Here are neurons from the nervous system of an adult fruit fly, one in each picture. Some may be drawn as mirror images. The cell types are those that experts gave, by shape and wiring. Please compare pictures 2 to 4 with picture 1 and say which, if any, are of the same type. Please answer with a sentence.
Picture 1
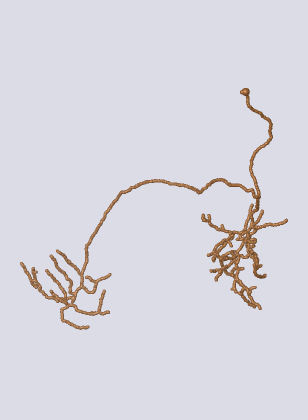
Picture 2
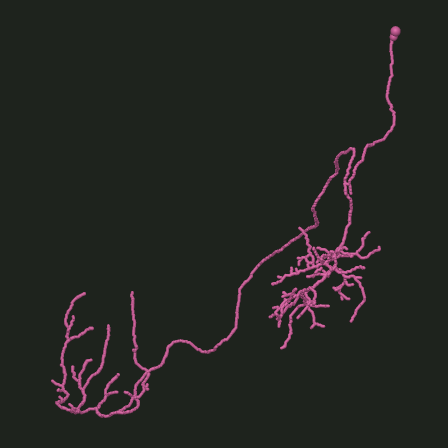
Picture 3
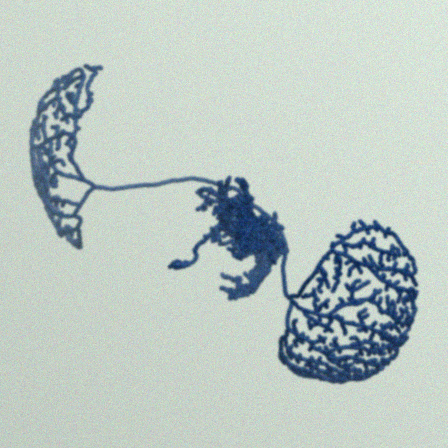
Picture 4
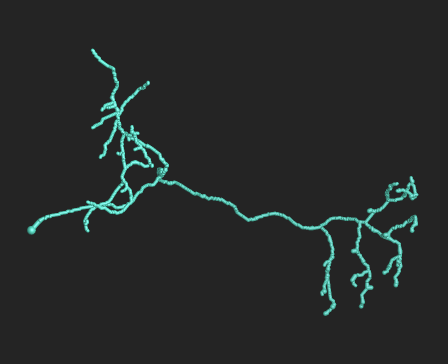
Picture 2 is of the same cell type.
